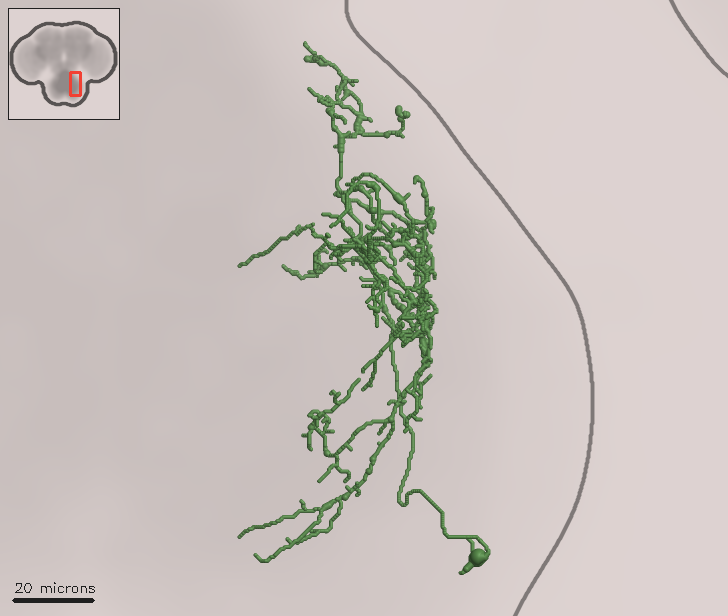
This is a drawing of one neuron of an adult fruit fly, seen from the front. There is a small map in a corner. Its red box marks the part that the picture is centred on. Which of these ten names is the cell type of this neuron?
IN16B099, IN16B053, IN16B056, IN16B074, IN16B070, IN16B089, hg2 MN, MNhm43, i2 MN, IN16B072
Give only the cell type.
IN16B072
